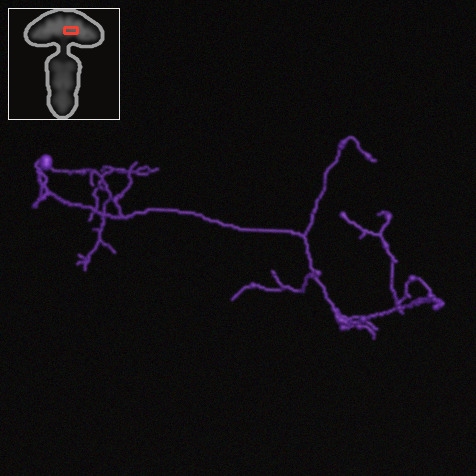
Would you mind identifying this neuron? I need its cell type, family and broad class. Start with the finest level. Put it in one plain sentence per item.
Type WED103 of hemilineage DM1_antero_ventral, a central-brain intrinsic neuron.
